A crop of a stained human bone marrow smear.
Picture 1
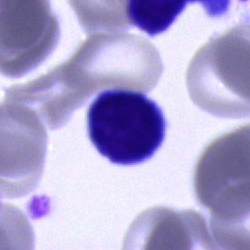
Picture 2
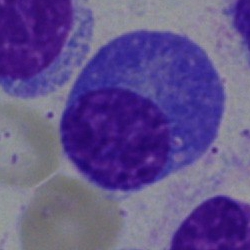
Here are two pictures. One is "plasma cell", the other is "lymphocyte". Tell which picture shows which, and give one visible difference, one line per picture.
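Picture 1 is a lymphocyte. Cytoplasm is scant, forming at most a barely visible rim around the nucleus.
Picture 2 is a plasma cell. The cytoplasm is abundant and stained a deep blue.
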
